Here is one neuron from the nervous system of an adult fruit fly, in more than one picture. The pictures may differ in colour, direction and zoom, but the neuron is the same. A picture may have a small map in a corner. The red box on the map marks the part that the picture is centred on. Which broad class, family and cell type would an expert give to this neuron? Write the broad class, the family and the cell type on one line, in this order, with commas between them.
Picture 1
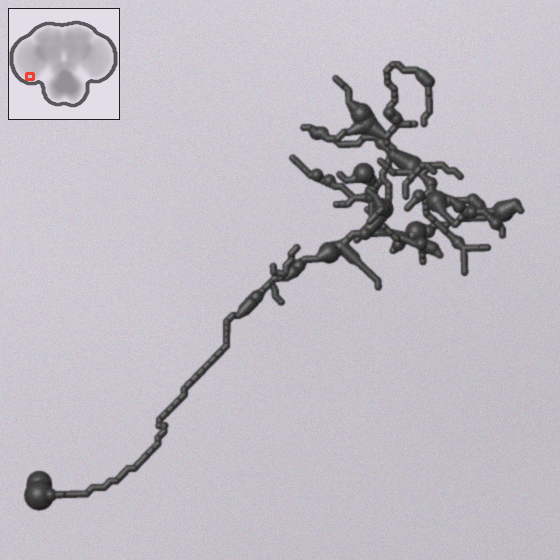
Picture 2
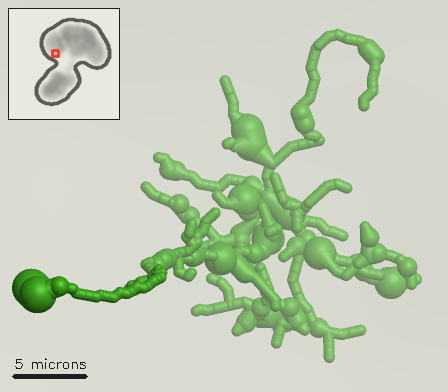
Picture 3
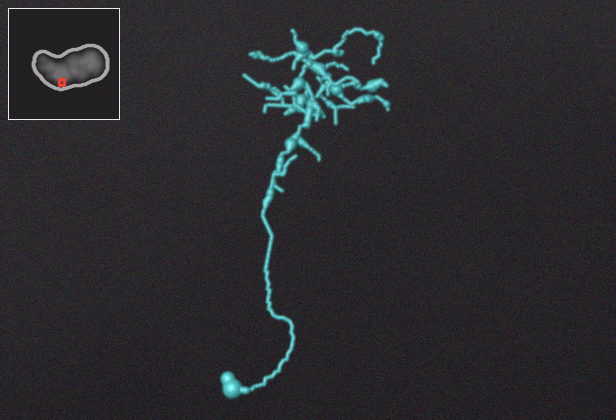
optic-lobe intrinsic neuron, Cm, Cm1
